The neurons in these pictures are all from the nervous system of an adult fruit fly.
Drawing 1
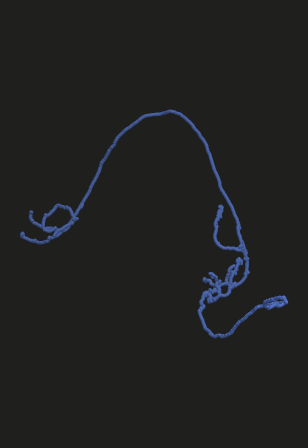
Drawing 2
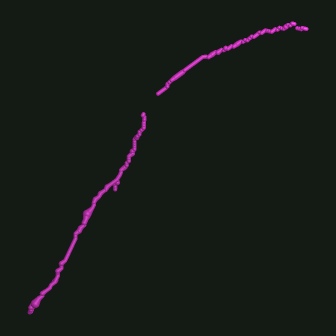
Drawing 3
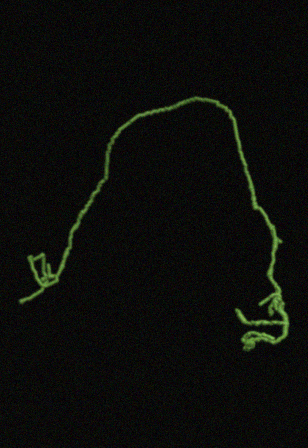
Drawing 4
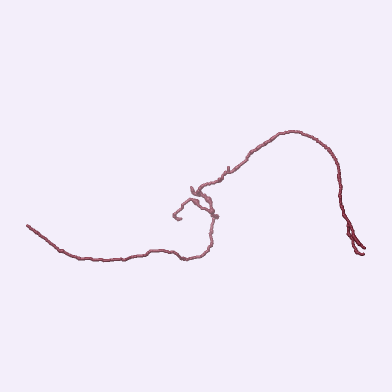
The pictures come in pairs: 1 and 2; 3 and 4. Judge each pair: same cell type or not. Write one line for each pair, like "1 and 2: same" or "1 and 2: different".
1 and 2: same
3 and 4: different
